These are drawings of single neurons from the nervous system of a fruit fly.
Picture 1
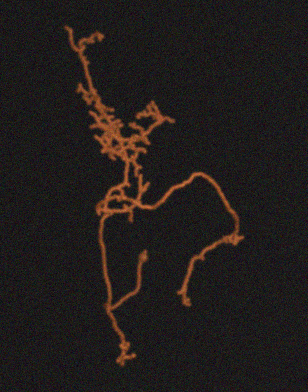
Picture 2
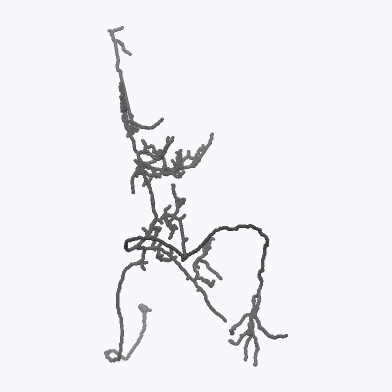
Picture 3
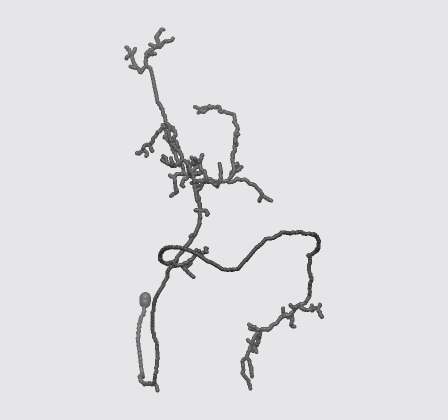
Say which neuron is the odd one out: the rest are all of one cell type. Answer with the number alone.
2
